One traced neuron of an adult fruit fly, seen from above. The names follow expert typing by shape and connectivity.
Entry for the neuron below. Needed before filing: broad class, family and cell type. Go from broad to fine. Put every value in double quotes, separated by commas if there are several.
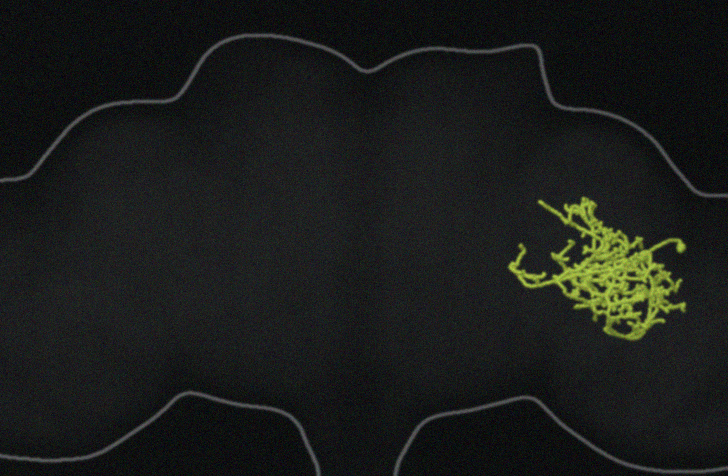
"central-brain intrinsic neuron", "hemilineage LHa3", "LHAV3b13"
